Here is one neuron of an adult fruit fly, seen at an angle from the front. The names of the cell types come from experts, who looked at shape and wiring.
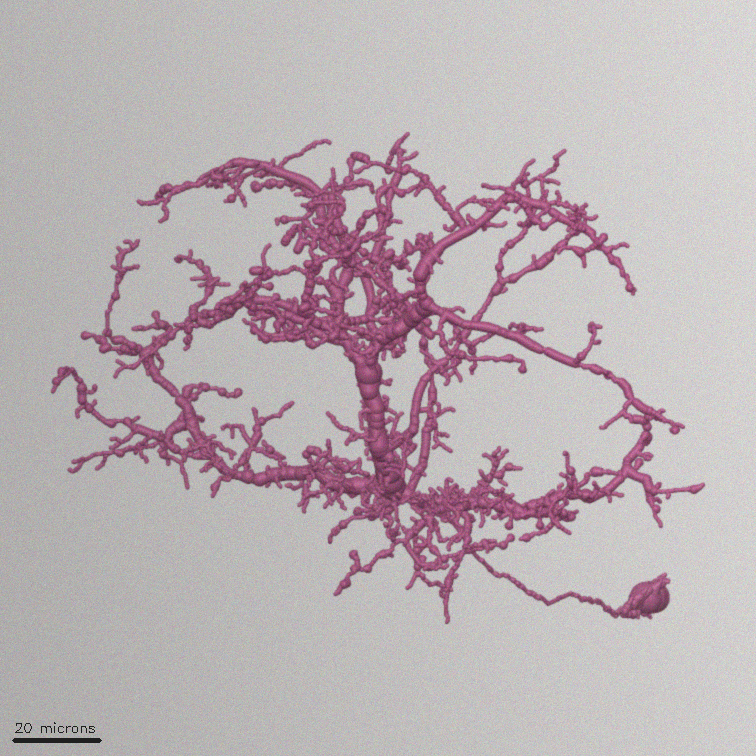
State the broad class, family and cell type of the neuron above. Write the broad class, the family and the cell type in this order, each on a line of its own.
nerve-cord intrinsic neuron
hemilineage 06B
IN06B013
